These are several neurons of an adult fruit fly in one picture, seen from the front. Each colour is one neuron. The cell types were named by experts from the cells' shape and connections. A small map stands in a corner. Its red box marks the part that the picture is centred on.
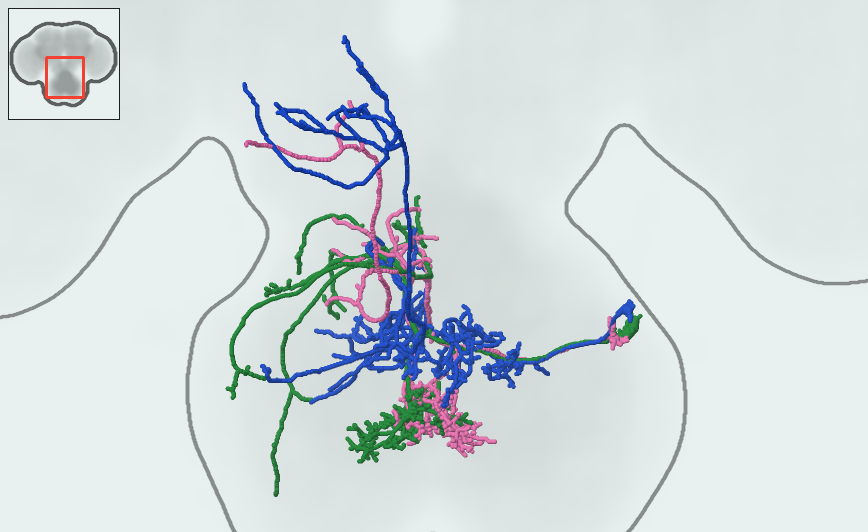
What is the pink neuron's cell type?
AN18B032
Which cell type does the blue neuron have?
AN18B053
